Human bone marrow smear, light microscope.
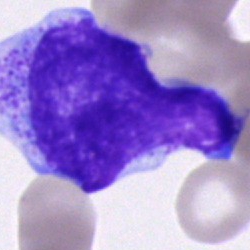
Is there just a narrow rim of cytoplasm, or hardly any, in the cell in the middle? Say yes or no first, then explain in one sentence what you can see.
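Yes. The nucleus is large and irregular, filling most of the cell and tapering into a narrower extension toward the right.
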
